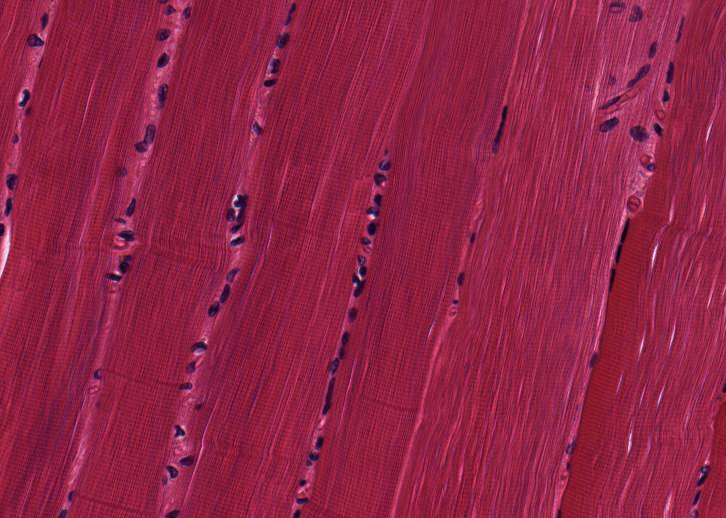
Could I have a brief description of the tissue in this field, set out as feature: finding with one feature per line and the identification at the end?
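Cross-striations: fine, running across the length of the fibres
Nuclear position: at fibre edges, in rows along boundaries between neighbouring fibres
Nuclei: dark-staining, elongated to oval, long axes parallel to fibres
Branching: none, fibres neither branch nor join anywhere in field
Name: skeletal muscle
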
